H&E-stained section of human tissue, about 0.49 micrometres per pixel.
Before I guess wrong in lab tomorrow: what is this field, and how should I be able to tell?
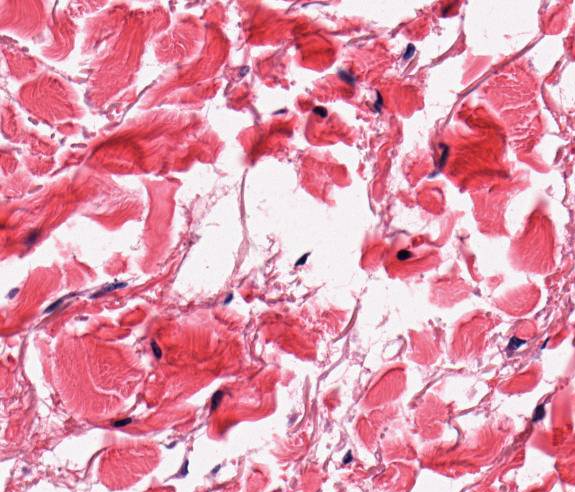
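In this field the tissue is dermis. The whole field is made up of irregular pink fragments separated by wide clear spaces. They stain a deep pink-red with eosin, and some of the larger ones show faint wavy streaks within them.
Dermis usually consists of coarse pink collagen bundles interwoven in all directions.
Nuclei are sparse and scattered throughout.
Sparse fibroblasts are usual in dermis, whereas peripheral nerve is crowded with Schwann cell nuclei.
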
